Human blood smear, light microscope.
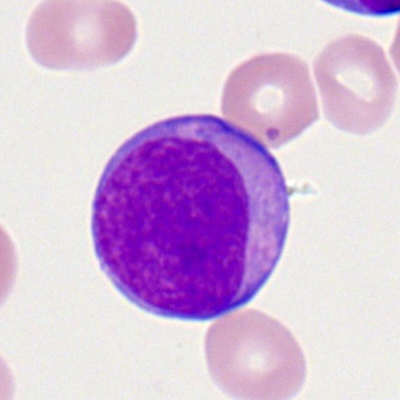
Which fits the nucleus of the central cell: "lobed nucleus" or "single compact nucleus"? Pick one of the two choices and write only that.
Single compact nucleus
